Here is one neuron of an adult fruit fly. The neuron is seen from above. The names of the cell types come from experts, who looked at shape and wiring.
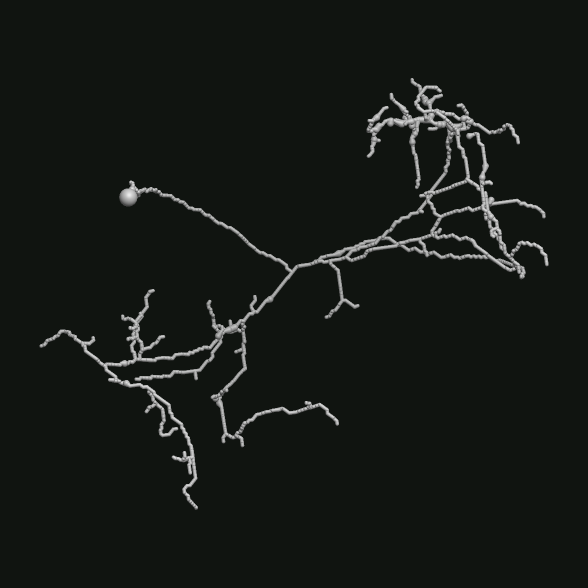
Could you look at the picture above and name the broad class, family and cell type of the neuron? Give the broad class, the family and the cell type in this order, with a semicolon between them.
central-brain intrinsic neuron; hemilineage VLPd&p1_posterior; CB1200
